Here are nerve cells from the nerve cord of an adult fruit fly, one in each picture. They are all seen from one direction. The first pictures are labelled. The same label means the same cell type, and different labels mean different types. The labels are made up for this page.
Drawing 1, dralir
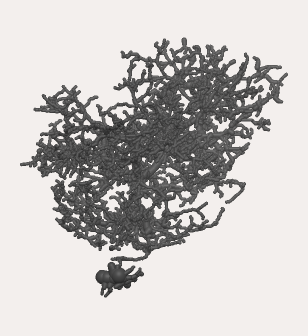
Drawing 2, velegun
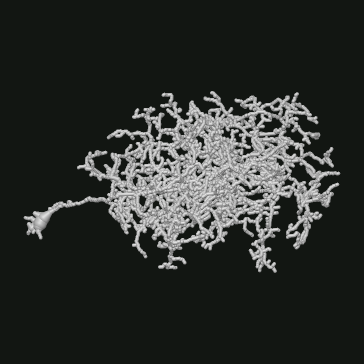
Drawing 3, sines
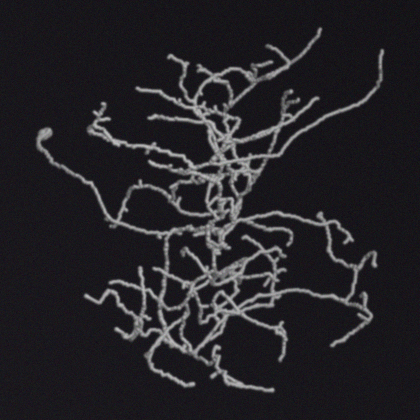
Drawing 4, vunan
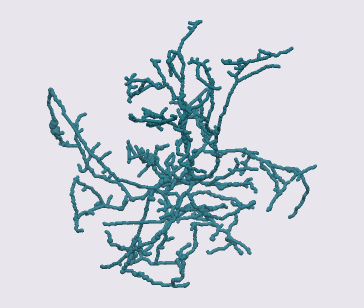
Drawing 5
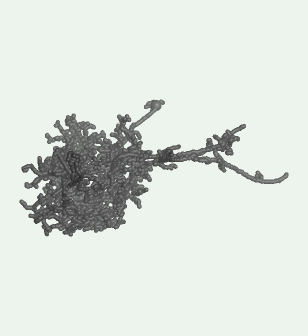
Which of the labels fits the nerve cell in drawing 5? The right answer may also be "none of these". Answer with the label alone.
none of these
